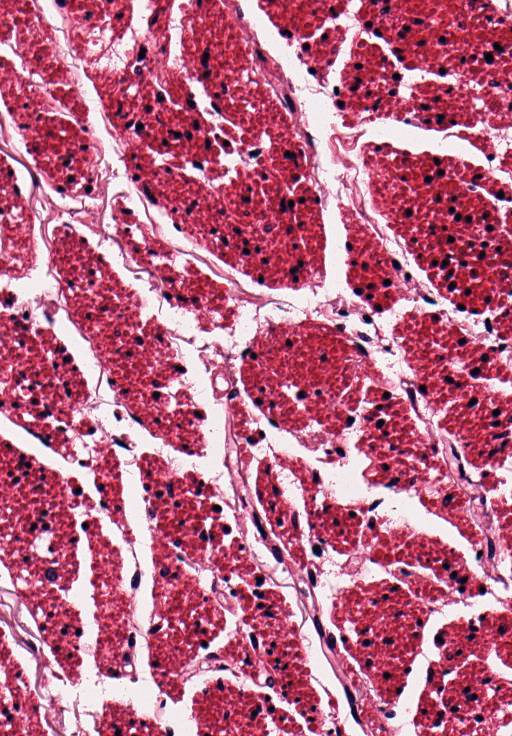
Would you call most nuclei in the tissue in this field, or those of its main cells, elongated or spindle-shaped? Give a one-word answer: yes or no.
No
